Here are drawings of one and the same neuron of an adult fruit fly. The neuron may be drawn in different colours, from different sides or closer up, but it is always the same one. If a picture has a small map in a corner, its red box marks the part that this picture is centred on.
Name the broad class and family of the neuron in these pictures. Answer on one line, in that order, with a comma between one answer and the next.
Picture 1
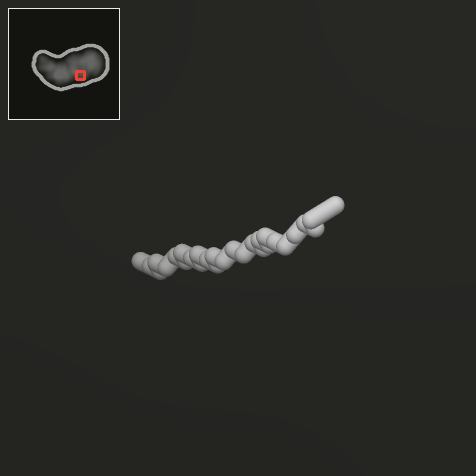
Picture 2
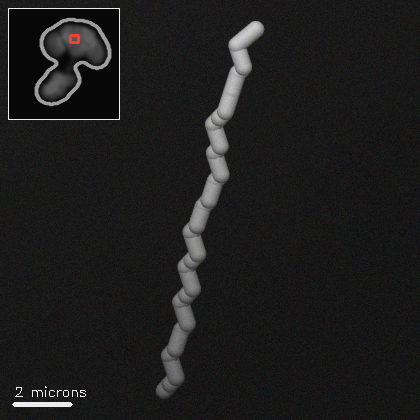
sensory neuron entering the brain, class mechanosensory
